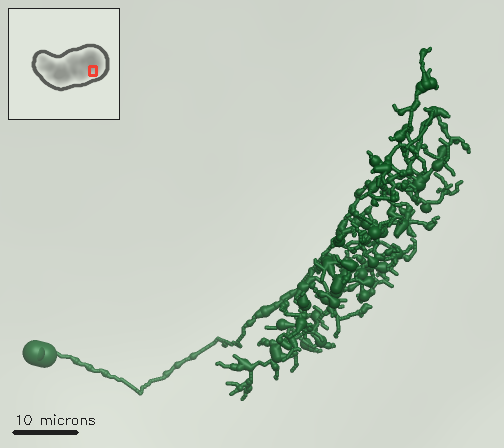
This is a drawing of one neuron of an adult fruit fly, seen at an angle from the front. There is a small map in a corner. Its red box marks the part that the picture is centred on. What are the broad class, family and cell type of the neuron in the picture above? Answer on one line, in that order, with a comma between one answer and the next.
optic-lobe intrinsic neuron, Pm, Pm1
